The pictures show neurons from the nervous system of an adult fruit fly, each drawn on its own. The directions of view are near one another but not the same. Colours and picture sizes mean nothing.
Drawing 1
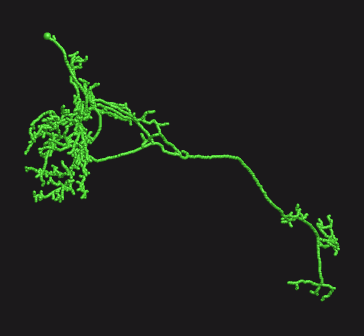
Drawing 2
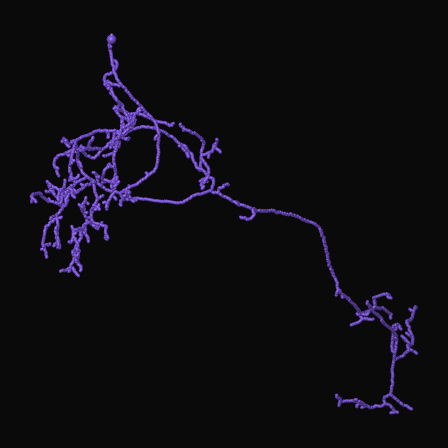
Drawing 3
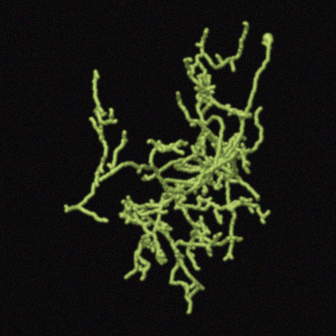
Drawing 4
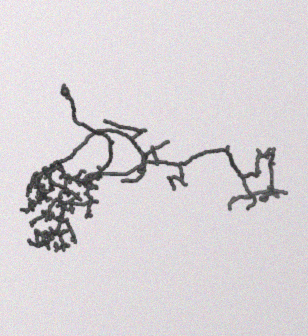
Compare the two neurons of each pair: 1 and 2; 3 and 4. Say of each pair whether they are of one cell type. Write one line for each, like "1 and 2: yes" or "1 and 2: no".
1 and 2: yes
3 and 4: no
